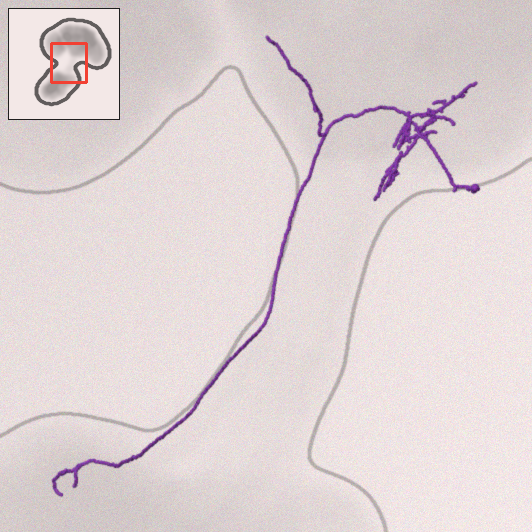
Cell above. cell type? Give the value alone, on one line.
DNge071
